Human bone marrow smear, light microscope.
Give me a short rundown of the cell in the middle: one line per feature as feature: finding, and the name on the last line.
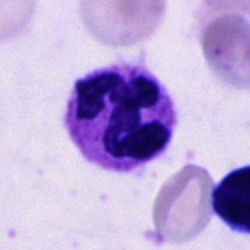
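Cell border: round
Nucleus: several connected lobes
Nucleoli: not visible
Cytoplasm: no large orange-red granules
Label: segmented neutrophil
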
